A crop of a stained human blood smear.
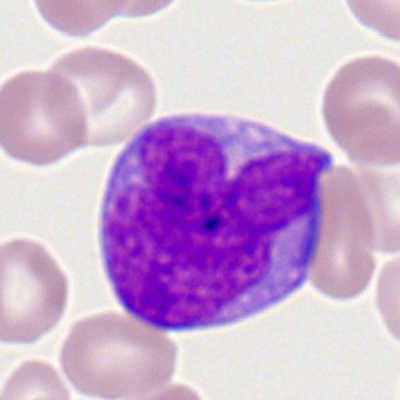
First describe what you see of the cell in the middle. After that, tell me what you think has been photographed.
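The nucleus occupies most of the cell, and its chromatin is finely mottled rather than coarsely clumped. Cytoplasm is widest toward the lower right; no distinct granules are seen in it. The cell is a myeloblast.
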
